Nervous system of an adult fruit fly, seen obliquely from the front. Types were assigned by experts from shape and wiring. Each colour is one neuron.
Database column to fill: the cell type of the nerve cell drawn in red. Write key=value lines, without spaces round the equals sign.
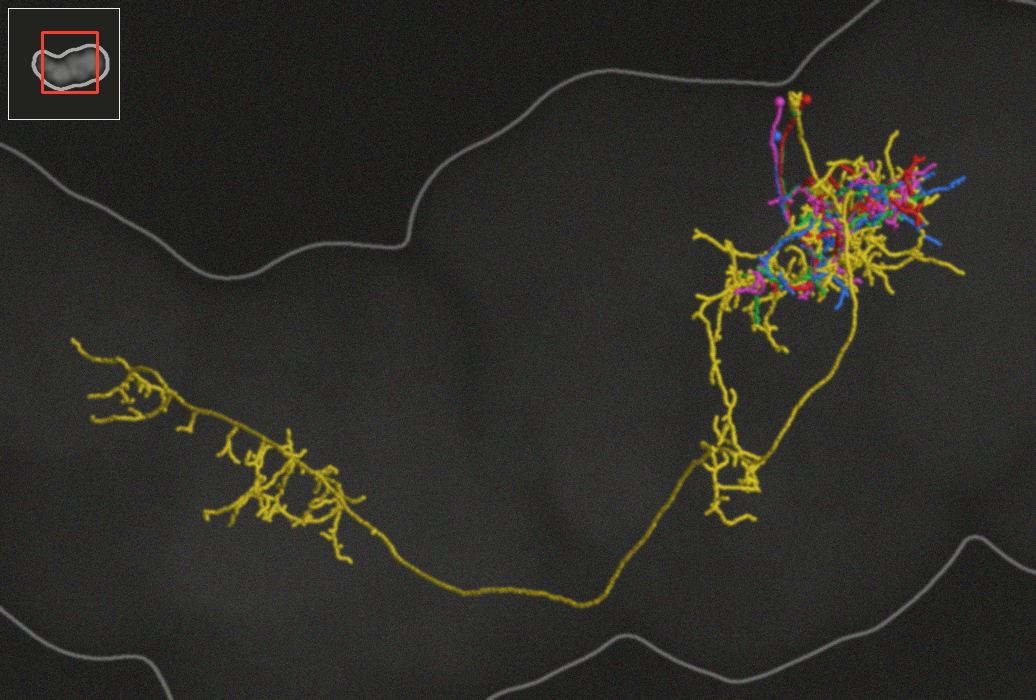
cell_type=CB2721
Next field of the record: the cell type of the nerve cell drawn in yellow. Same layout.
cell_type=DNpe026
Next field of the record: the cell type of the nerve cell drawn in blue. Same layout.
cell_type=CB2869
